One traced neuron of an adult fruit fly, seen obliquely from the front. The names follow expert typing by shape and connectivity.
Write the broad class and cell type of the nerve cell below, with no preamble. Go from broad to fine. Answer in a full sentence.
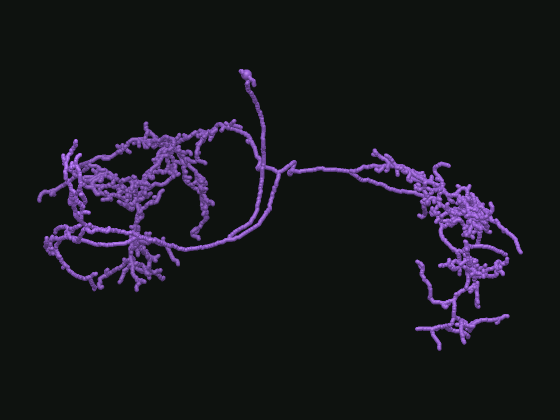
A central-brain intrinsic neuron, type PLP132.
